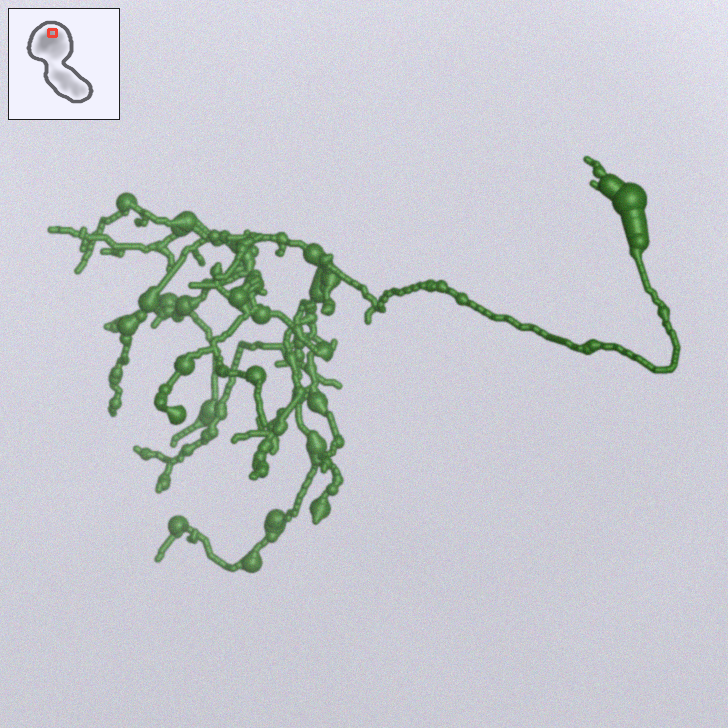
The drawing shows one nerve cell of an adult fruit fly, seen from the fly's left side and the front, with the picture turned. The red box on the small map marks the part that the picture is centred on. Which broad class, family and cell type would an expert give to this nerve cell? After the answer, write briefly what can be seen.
Its broad class is central-brain intrinsic neuron. The family is hemilineage LHd2. It is of cell type LHPD3a4_c. The cell body is at the upper right of the picture. The picture shows dozens of branch ends.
